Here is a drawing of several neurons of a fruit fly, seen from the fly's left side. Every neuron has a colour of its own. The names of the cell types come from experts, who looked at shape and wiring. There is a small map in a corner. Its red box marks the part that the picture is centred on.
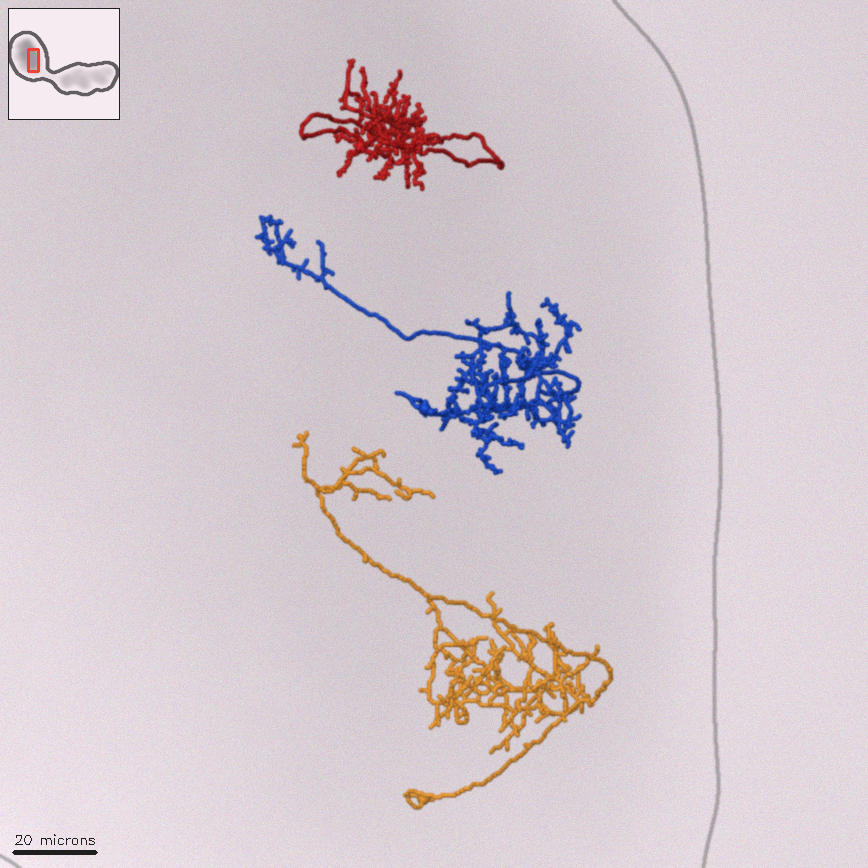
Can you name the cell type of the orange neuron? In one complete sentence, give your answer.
Regarding its cell type, the neuron is Tm26.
